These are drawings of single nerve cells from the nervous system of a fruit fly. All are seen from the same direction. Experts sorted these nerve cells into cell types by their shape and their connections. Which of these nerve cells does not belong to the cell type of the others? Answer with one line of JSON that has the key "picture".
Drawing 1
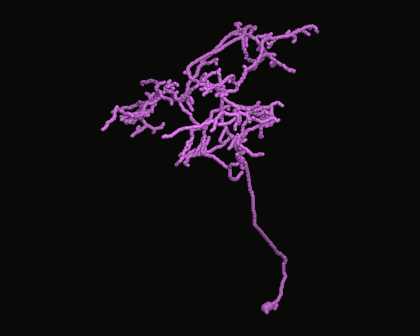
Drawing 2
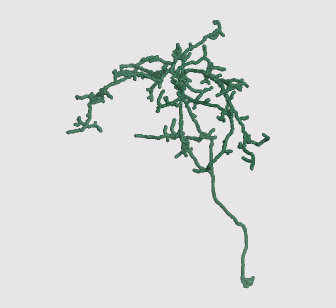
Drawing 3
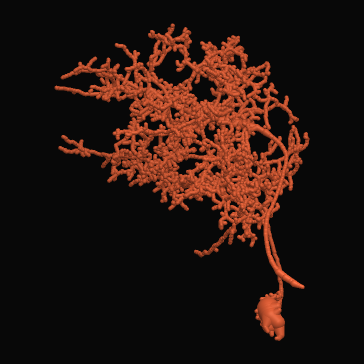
{"picture": 3}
